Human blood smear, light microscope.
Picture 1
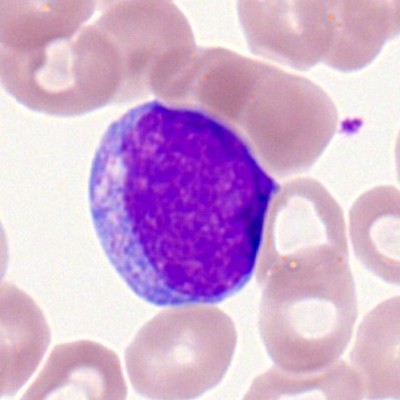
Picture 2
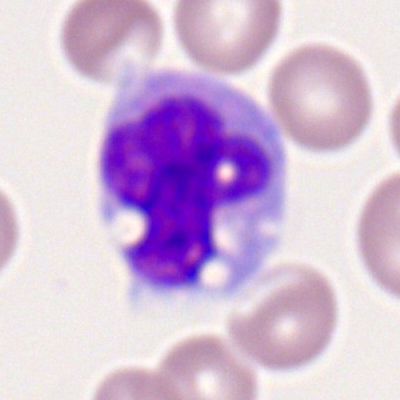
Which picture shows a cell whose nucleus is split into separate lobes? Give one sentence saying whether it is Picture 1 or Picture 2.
There is a nucleus made of distinct lobes in the cell of Picture 2.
